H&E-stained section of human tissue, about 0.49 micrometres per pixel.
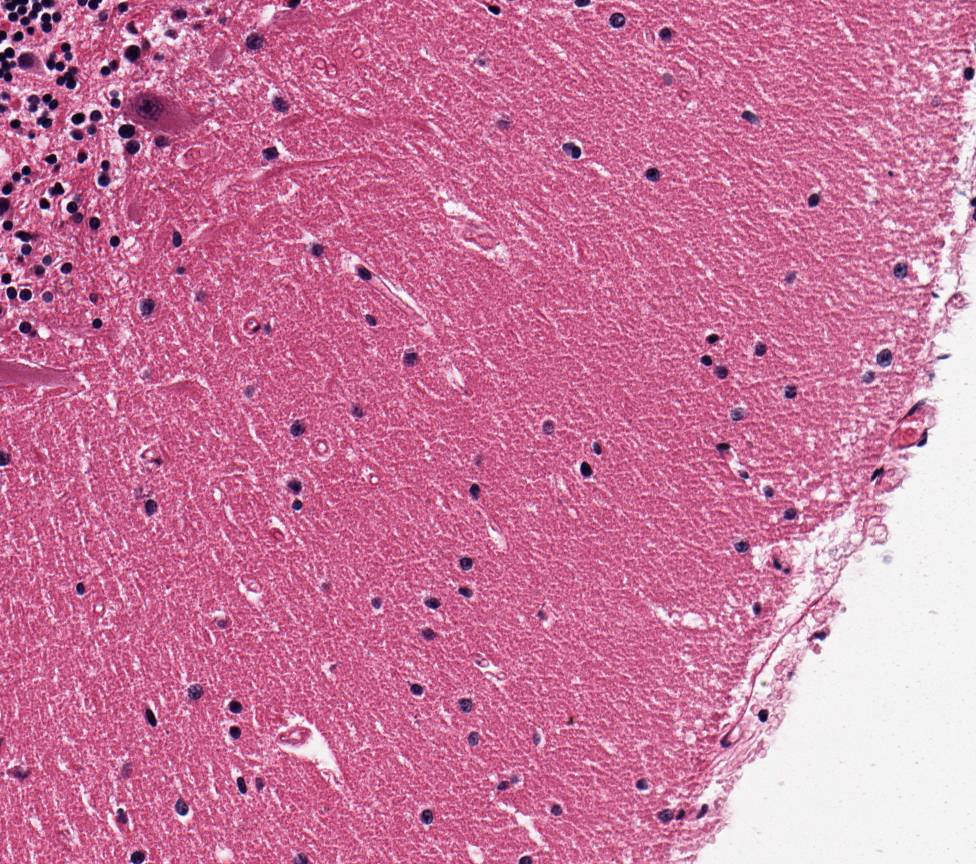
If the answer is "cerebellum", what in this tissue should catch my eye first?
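This is cerebellum. What fits it best is the upper left corner, where small, round, dark-staining nuclei sit in a dense crowd.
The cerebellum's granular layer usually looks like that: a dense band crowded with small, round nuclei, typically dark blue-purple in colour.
Away from that corner, nuclei are scattered through pale neuropil; they're small, round and dark as well, with little visible cytoplasm around them. The narrow clear slits with elongated nuclei, scattered through the neuropil, are small thin-walled vessels. The lower right corner belongs to none of this: it's empty white background beyond the tissue edge.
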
